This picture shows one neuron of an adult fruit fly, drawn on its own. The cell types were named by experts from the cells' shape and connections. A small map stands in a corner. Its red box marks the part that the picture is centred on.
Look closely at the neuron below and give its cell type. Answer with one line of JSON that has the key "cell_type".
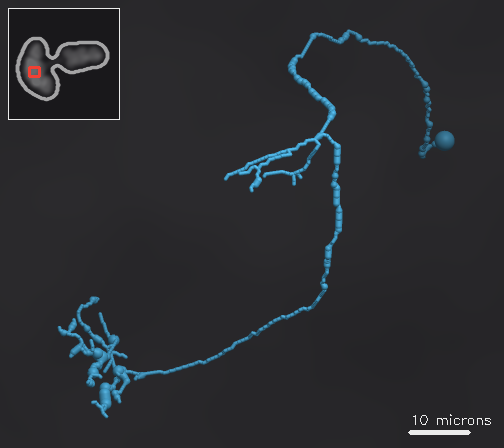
{"cell_type": "vDeltaA_b"}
